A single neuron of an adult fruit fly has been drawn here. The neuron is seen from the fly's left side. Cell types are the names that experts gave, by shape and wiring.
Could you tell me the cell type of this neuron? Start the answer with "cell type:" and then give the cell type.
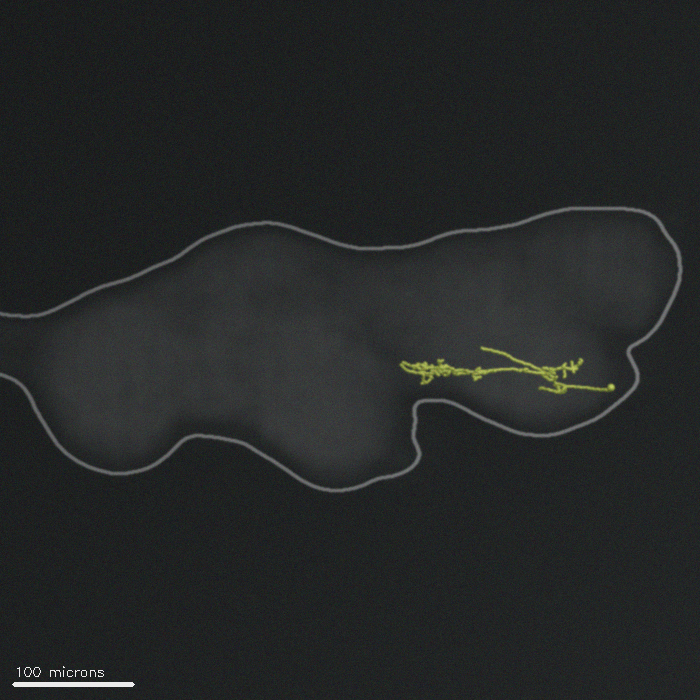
cell type: IN01B098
